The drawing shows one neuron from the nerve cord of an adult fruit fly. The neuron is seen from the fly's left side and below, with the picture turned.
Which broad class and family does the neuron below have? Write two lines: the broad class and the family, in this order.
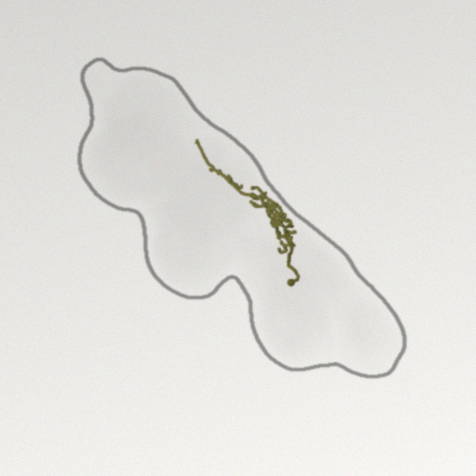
nerve-cord intrinsic neuron
hemilineage 16B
